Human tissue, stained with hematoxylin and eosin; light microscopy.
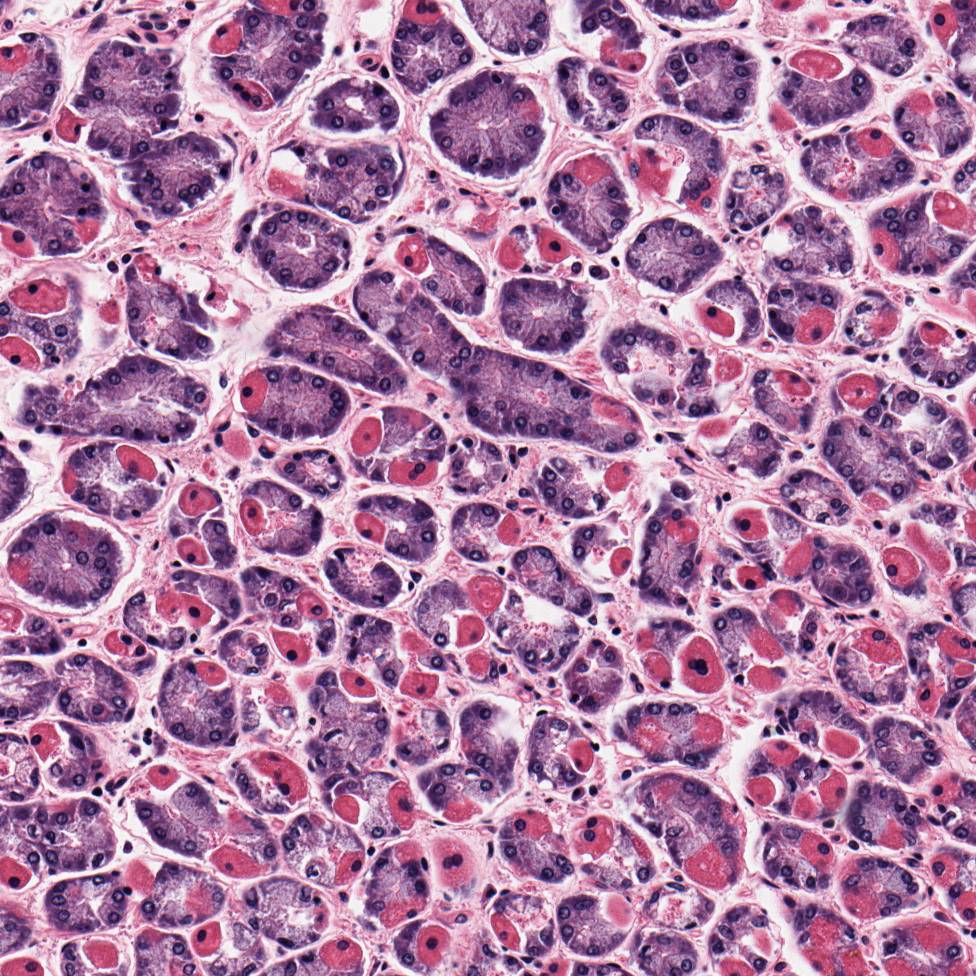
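Stomach. A few central glands, cut lengthwise, form elongated diagonal profiles. Their lumens are narrow slits or tiny central spaces, not wide cavities. Chief cells form most of the lining: purple, finely granular cytoplasm, round basal nuclei. Pink parietal cells are scarcer in the upper left glands than in the lower half.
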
